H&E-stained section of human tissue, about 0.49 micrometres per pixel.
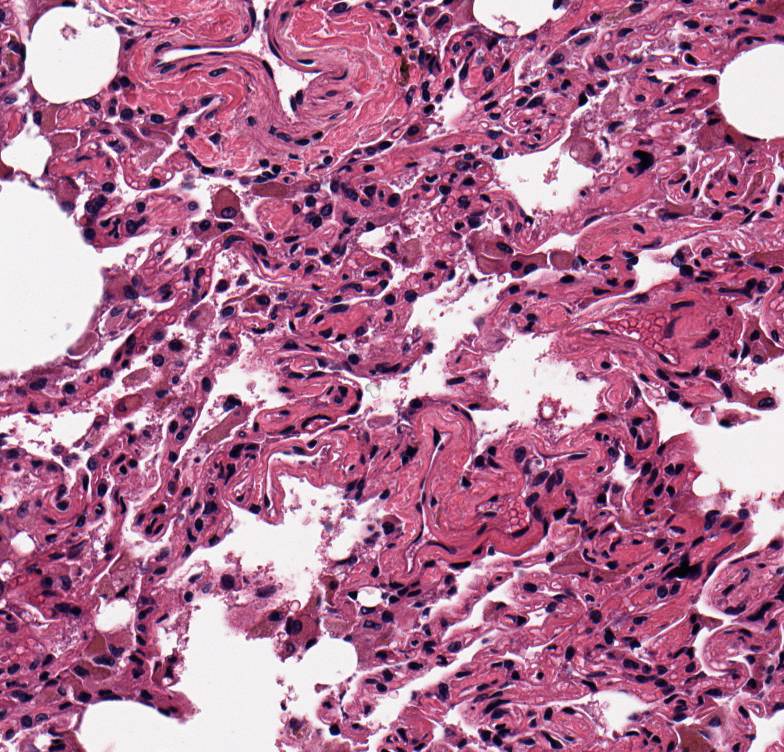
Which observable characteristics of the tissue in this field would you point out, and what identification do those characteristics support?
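Whole field: thick cellular pink septa dividing irregular slit-like and rounded empty spaces. Septa crowded with cells bearing small dark ovoid to elongated nuclei. Wavy bands of densely pink fibrous tissue through upper centre and middle. Scattered cells with brownish cytoplasm in and along edges of spaces. Tissue: lung.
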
